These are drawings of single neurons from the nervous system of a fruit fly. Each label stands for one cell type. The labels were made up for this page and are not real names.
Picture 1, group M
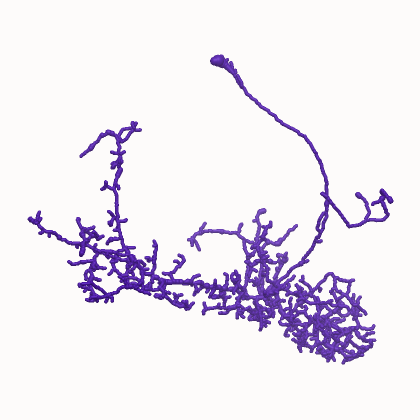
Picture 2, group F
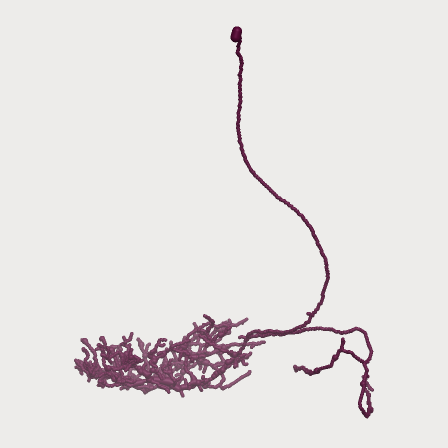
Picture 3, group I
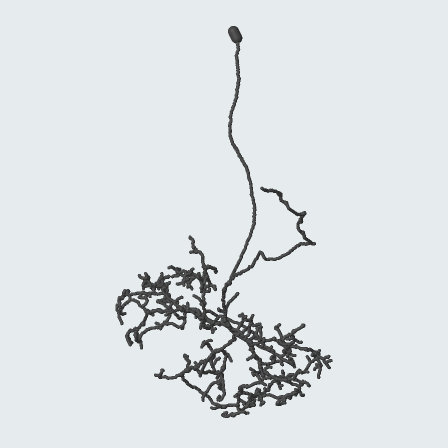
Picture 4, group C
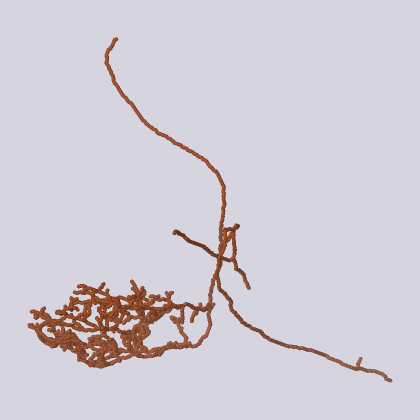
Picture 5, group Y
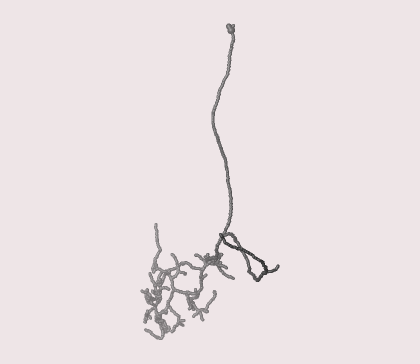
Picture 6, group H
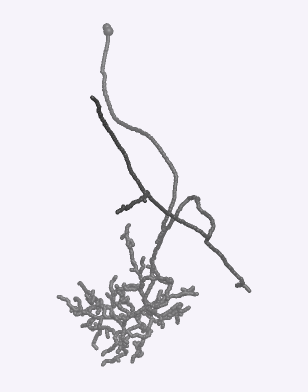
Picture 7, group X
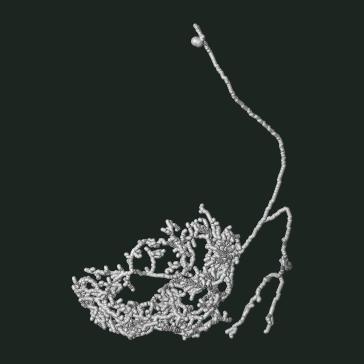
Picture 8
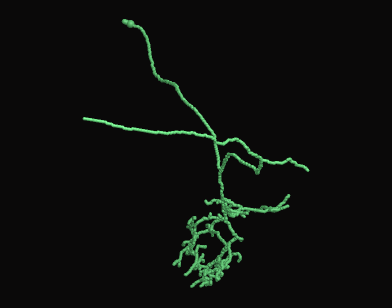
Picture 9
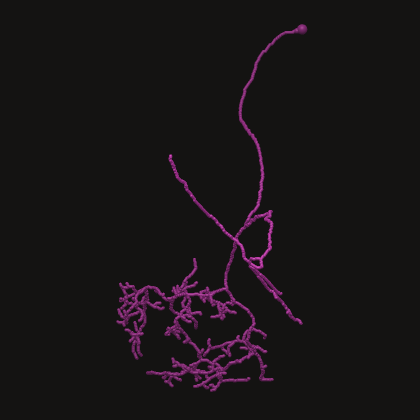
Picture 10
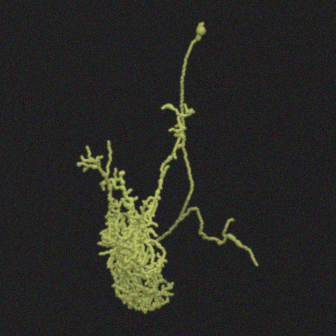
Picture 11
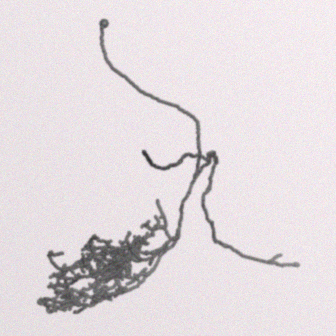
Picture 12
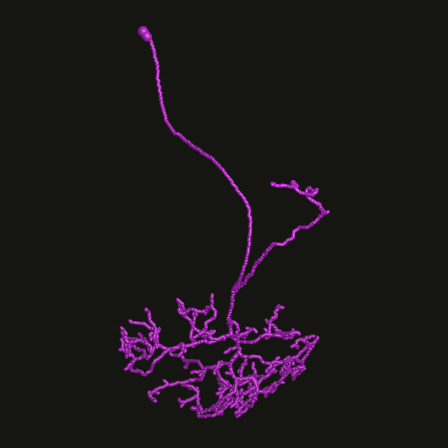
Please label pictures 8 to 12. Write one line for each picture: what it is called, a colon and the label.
8: group Y
9: group C
10: group M
11: group C
12: group I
